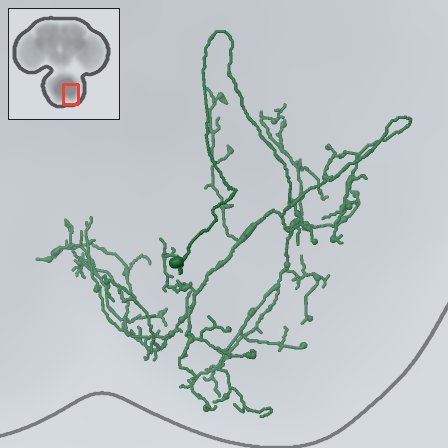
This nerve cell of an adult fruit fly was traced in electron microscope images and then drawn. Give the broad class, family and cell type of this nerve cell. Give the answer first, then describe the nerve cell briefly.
It is a nerve-cord intrinsic neuron. The family is hemilineage 03A. It is of cell type IN03A089. The cell body is in the middle of the picture. The picture shows dozens of branch ends.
